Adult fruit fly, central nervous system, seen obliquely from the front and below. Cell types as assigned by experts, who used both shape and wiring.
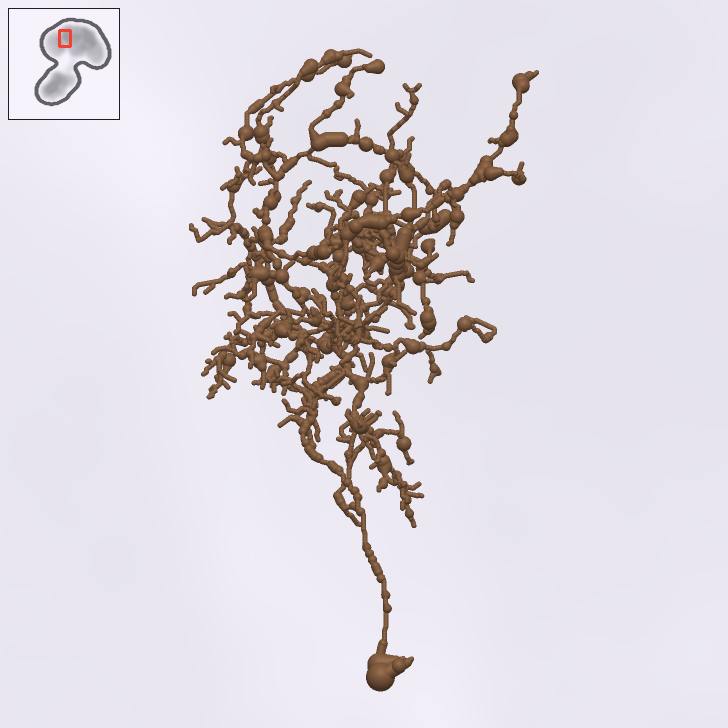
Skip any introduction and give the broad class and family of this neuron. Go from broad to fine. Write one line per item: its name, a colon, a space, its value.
broad class: central-brain intrinsic neuron
family: hemilineage VLPl&p1_lateral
